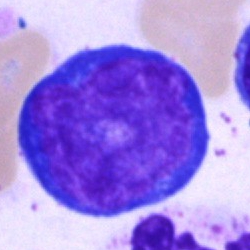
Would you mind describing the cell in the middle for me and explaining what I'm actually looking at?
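Start with the chromatin: it is finely lacy, with no dense dark clumps. Near the centre of the nucleus you can find one pale, rounded area. The cytoplasm has neither granules nor vacuoles. This is a proerythroblast.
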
